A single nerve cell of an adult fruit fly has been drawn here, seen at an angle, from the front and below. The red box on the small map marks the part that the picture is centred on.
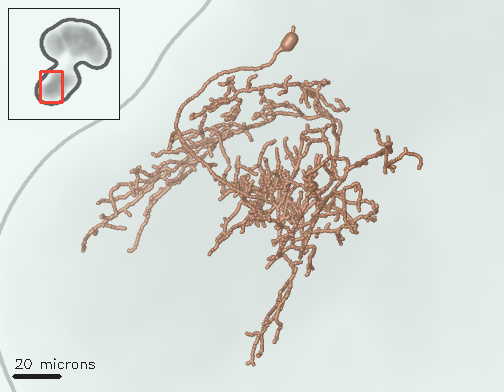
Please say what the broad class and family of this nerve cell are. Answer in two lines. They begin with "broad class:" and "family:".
broad class: nerve-cord intrinsic neuron
family: hemilineage 23B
